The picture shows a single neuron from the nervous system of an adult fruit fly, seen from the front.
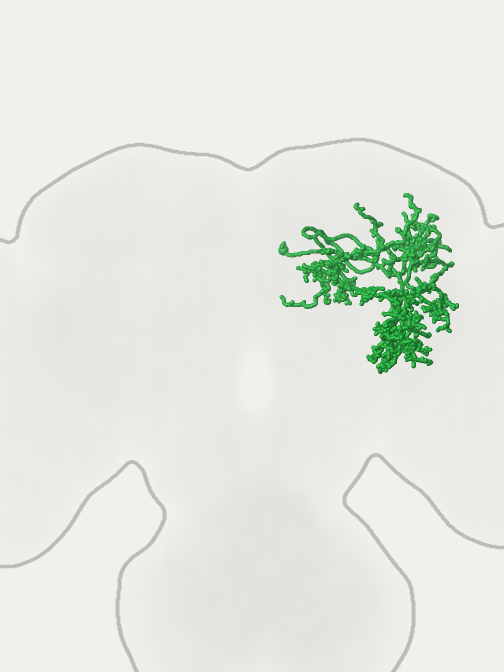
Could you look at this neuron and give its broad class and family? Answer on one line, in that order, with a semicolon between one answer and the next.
central-brain intrinsic neuron; hemilineage DM4_dorsal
